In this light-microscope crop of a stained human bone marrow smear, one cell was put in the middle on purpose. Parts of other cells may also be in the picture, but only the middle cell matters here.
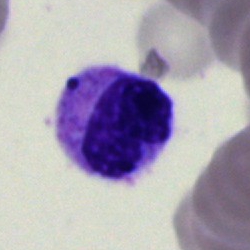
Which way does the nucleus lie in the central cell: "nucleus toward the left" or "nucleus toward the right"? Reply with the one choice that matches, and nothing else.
Nucleus toward the right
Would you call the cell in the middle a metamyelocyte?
yes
